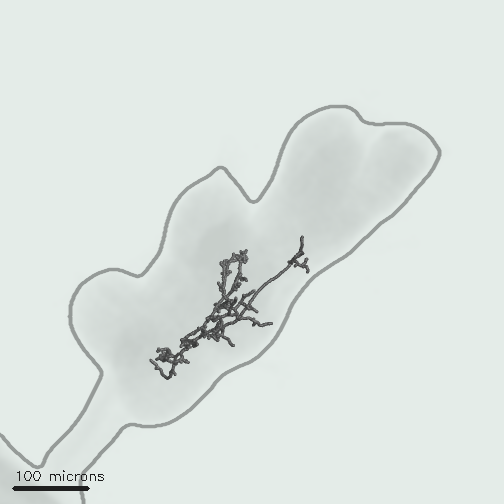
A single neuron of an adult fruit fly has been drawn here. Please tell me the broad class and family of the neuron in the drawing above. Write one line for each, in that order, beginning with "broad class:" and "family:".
broad class: nerve-cord intrinsic neuron
family: hemilineage 12A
